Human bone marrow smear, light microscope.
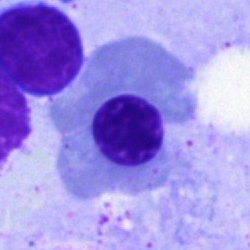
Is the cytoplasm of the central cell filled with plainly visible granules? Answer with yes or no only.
No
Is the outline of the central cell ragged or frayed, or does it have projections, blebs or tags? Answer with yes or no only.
Yes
